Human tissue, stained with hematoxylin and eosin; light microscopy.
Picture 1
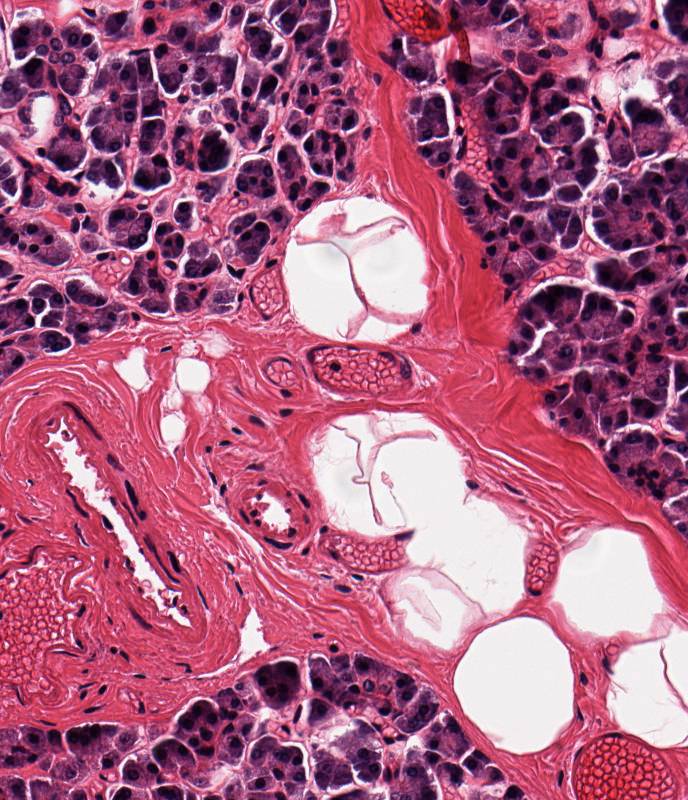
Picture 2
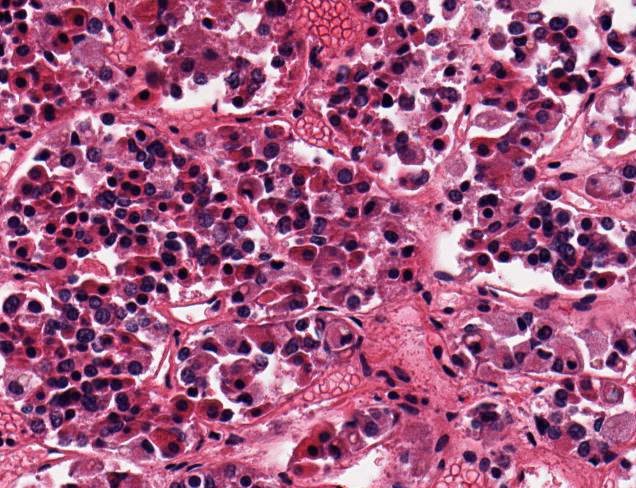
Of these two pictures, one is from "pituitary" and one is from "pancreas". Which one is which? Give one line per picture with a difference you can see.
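Picture 1 shows tissue from the pancreas. The purple glandular tissue at the upper left, right and bottom edge is made of closely packed small acini.
Picture 2 shows tissue from the pituitary. No gland lumens or tubules lined by epithelium are seen anywhere in the field.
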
